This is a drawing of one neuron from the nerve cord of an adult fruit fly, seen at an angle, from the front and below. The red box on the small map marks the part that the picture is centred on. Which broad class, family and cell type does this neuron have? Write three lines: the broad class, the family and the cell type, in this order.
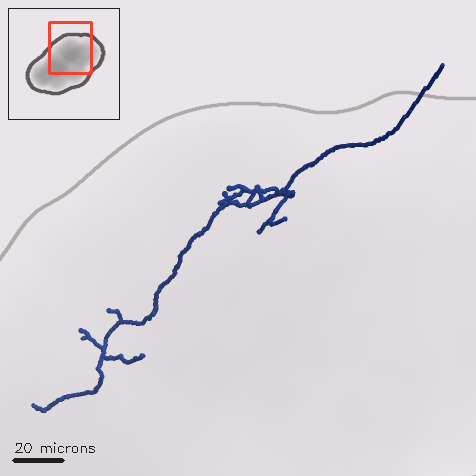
descending neuron
hemilineage LB12
DNg82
